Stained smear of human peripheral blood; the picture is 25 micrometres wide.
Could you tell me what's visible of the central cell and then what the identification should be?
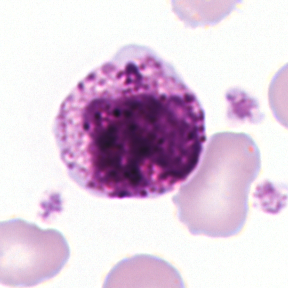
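Roughly round in outline, this cell holds coarse, dark purple-black granules. Its nucleus stains a dense dark purple, and overlying granules partly hide the nuclear outline. It is a basophil.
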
